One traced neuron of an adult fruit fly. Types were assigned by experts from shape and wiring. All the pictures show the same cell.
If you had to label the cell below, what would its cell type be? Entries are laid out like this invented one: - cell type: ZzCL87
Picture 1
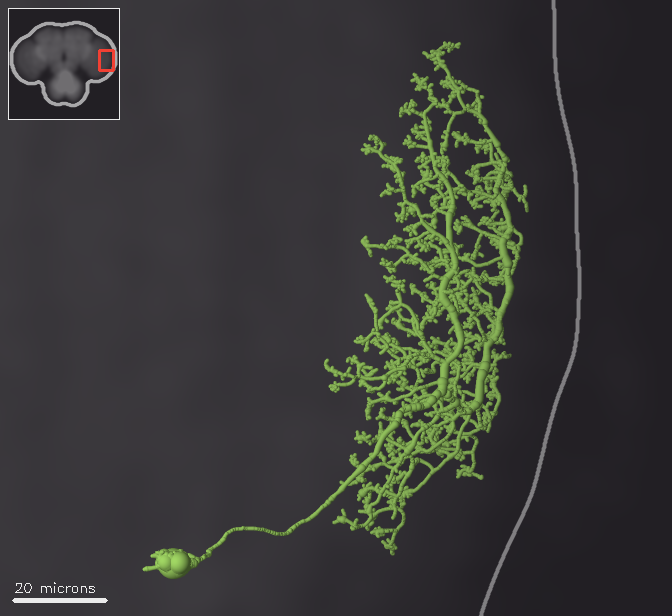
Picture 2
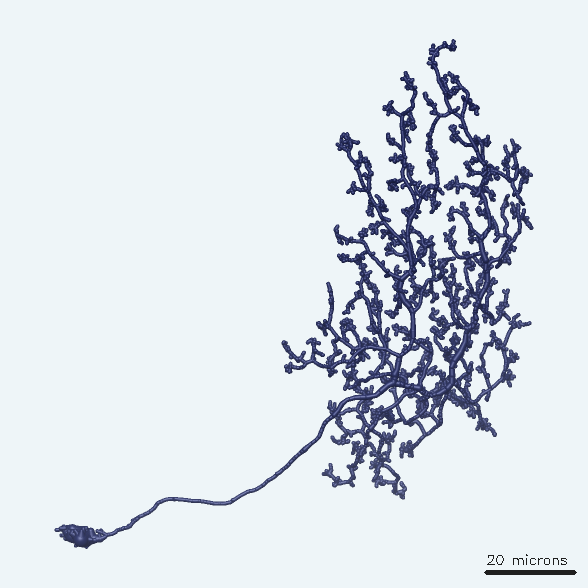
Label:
- cell type: Dm6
